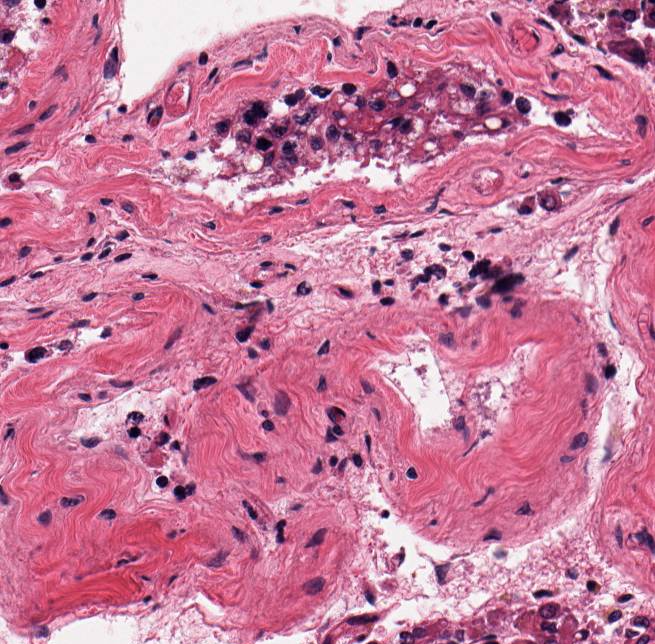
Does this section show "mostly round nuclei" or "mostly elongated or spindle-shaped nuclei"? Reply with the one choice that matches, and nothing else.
Mostly elongated or spindle-shaped nuclei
